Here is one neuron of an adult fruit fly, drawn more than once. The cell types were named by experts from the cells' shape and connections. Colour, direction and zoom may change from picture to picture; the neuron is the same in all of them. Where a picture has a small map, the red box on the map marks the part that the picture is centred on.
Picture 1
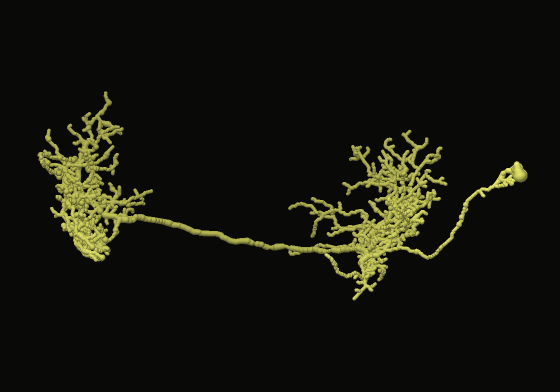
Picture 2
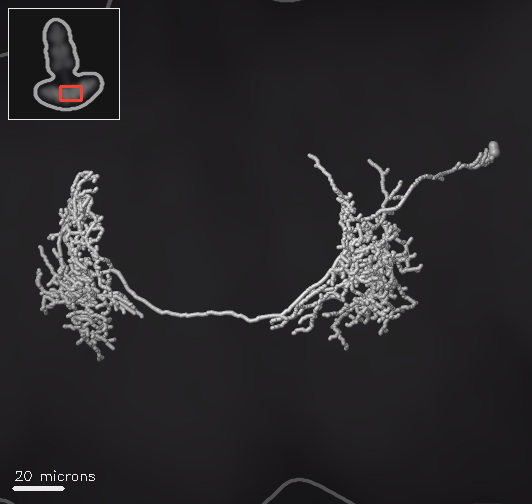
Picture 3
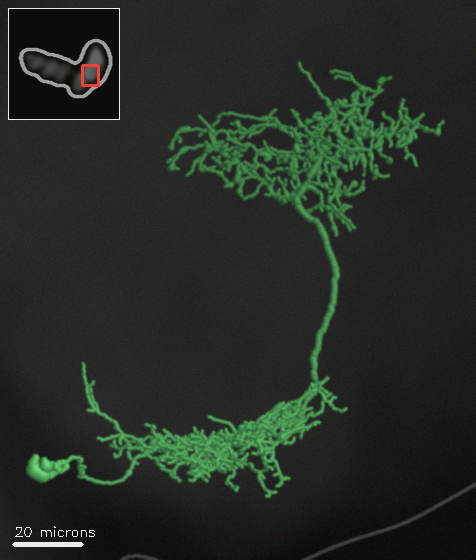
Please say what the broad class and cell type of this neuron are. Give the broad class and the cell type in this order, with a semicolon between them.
central-brain intrinsic neuron; GNG552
